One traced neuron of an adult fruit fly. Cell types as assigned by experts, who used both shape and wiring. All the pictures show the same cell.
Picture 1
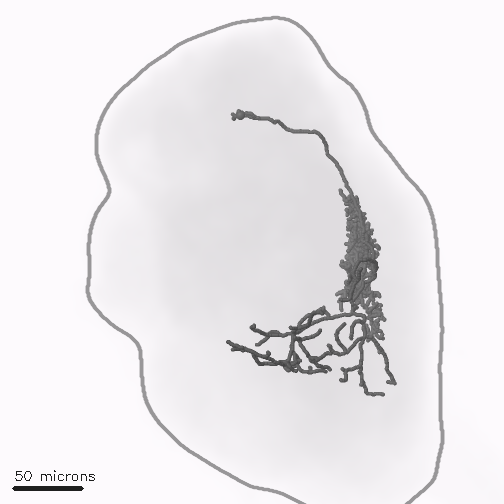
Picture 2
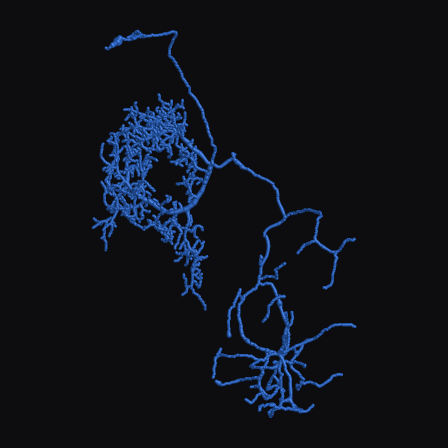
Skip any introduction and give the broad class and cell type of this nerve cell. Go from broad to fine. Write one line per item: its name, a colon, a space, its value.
broad class: central-brain intrinsic neuron
cell type: PS126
